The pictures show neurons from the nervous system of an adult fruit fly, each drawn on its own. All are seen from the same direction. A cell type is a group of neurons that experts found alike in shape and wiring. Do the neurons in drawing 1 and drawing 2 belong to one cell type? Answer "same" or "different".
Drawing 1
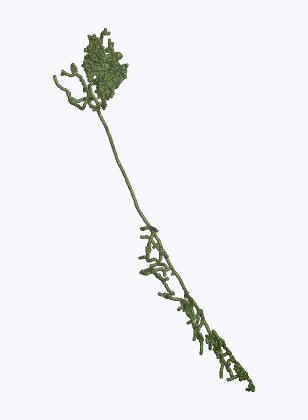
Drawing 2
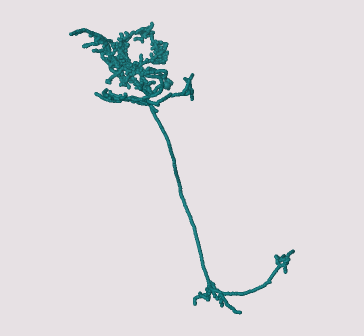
different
